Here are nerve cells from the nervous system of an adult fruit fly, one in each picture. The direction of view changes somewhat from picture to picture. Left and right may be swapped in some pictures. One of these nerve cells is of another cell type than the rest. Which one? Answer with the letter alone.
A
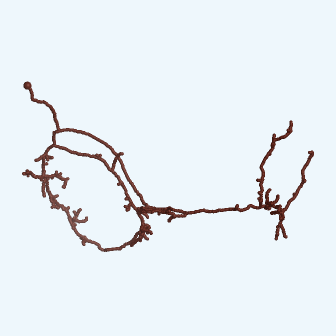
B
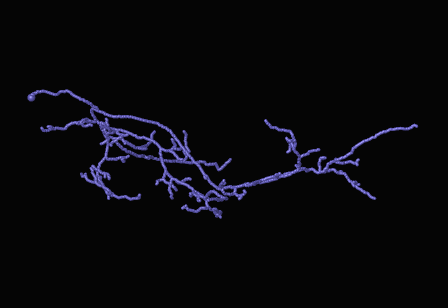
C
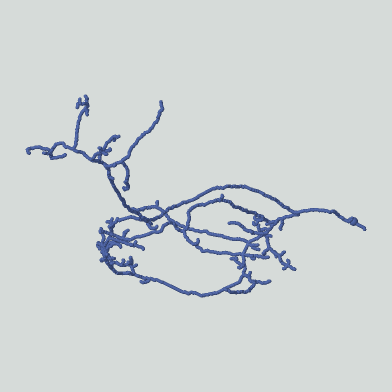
B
